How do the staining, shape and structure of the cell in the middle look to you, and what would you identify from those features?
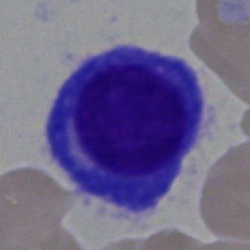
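Outline roughly round, edge slightly bumpy. Nuclear chromatin dark purple, evenly dense. Paler crescent of cytoplasm against lower left edge of nucleus. No granules visible in cytoplasm. Plasma cell.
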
